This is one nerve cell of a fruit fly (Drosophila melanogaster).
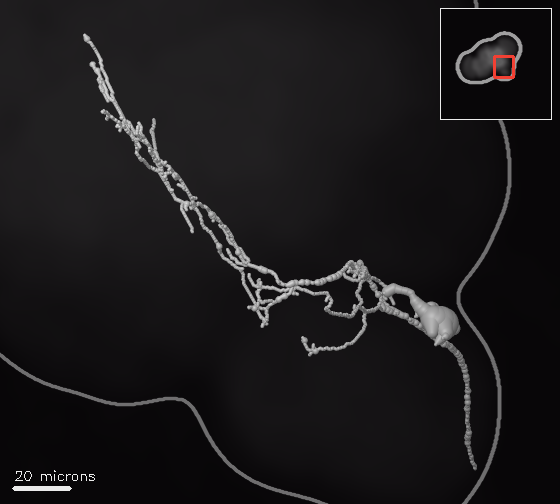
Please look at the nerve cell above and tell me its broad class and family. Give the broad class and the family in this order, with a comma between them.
motor neuron of the nerve cord, MNad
